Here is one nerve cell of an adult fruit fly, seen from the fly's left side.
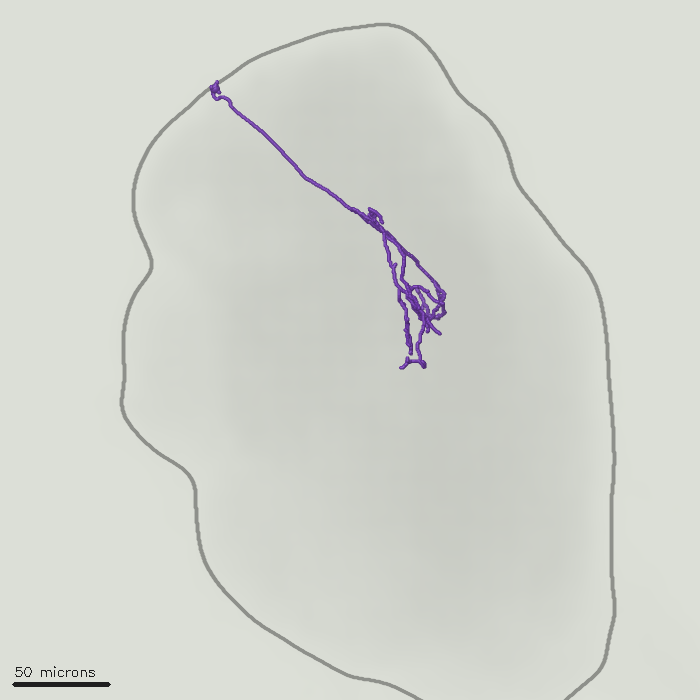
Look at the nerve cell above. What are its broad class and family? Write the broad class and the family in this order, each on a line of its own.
central-brain intrinsic neuron
hemilineage SMPad2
